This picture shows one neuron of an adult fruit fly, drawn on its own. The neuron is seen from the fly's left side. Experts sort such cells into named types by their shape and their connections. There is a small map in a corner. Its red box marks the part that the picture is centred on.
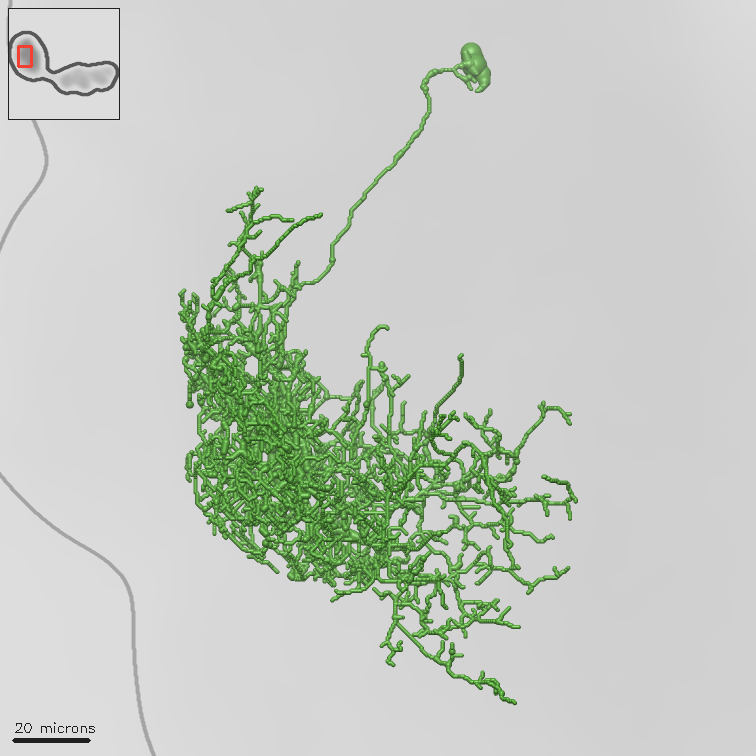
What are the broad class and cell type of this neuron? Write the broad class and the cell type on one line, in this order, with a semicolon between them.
central-brain intrinsic neuron; AVLP085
